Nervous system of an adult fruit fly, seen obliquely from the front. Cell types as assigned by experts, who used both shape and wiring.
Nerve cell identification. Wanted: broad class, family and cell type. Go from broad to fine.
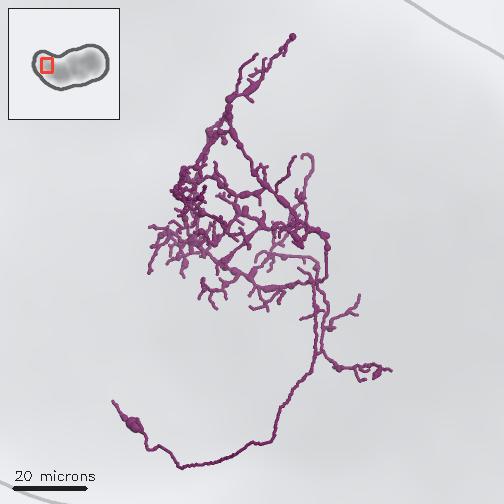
nerve-cord intrinsic neuron; hemilineage 13B; IN13B090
